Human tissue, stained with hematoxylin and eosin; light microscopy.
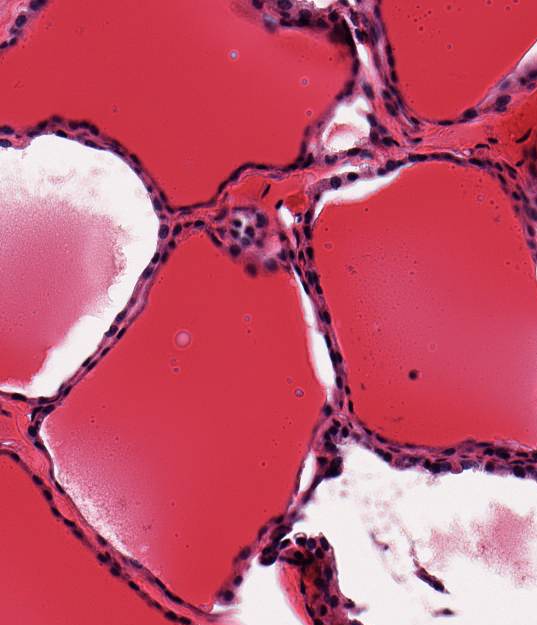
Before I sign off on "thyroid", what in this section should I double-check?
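In this thyroid section, closed follicles packed edge to edge fill the field, each lined by a single layer of flattened epithelial cells.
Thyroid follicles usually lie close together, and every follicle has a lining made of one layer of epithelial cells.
Both of these features fit. The follicles here, though, are few and large.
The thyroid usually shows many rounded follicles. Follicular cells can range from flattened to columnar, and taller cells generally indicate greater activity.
The lining cells in this field sit at the flattened end of that range. The colloid is homogeneous and deeply eosinophilic, and the linings run smoothly without papillary infoldings into it.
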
